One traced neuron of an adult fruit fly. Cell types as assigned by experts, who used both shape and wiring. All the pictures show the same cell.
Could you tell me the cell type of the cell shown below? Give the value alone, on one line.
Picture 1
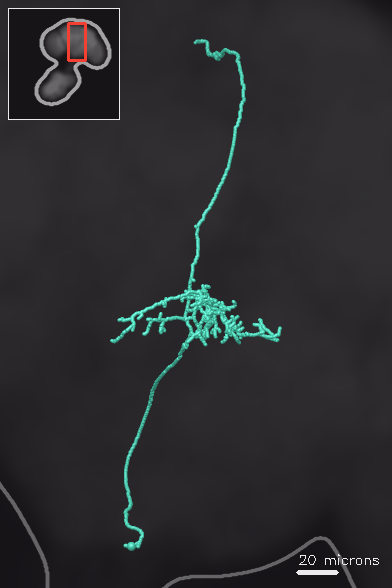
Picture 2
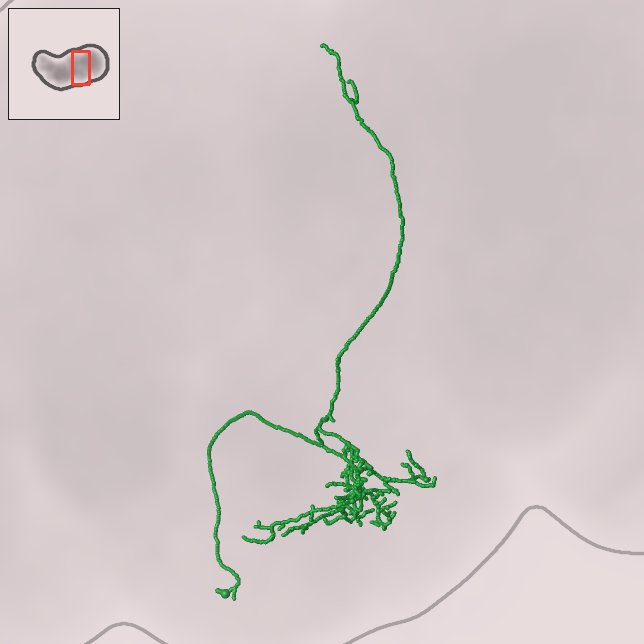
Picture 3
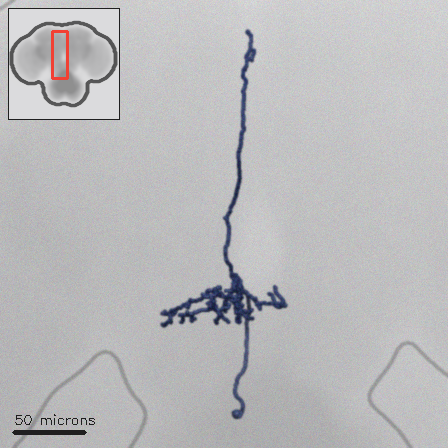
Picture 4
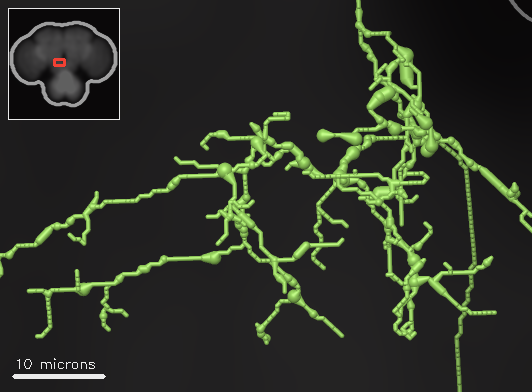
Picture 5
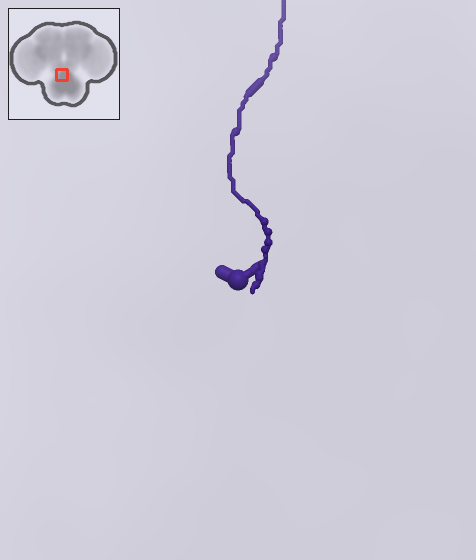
PRW005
